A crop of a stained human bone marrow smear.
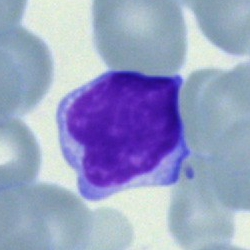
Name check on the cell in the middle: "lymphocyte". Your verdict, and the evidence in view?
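Start with the outline: it is angular and irregular rather than round. The nucleus fills most of the cell, which would suit either name.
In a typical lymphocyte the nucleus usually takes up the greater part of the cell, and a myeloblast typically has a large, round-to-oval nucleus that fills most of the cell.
The chromatin is deep purple, with small paler patches scattered through it. No distinct nucleolus shows, and that leans toward lymphocyte.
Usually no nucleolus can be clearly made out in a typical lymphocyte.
The cytoplasm is a scant pale blue rim, widest along the left and lower side. On balance, lymphocyte fits this cell better than blast.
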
